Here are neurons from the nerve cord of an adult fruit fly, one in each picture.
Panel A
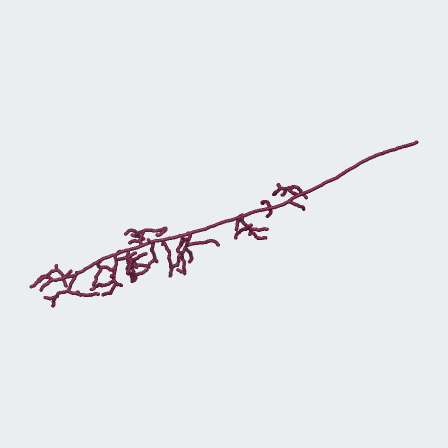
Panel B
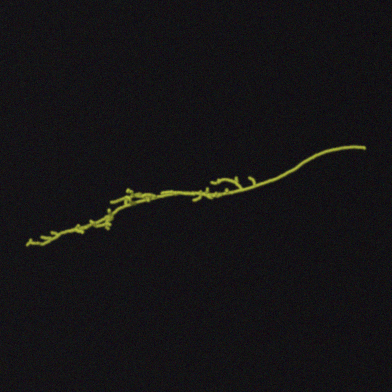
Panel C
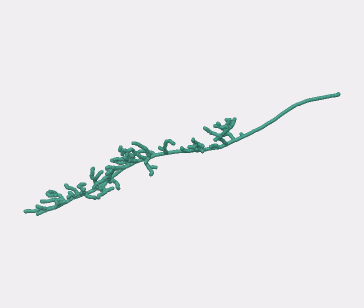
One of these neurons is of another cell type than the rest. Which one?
B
